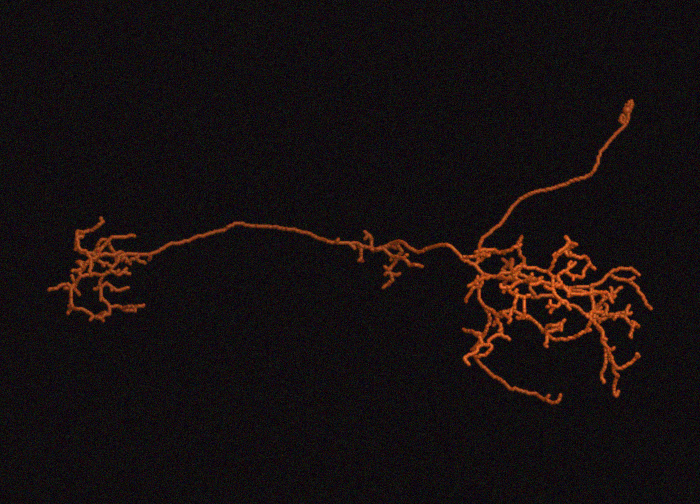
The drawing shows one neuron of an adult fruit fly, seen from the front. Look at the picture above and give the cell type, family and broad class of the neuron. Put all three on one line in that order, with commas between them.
CB3439, hemilineage LHl2_ventral, central-brain intrinsic neuron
